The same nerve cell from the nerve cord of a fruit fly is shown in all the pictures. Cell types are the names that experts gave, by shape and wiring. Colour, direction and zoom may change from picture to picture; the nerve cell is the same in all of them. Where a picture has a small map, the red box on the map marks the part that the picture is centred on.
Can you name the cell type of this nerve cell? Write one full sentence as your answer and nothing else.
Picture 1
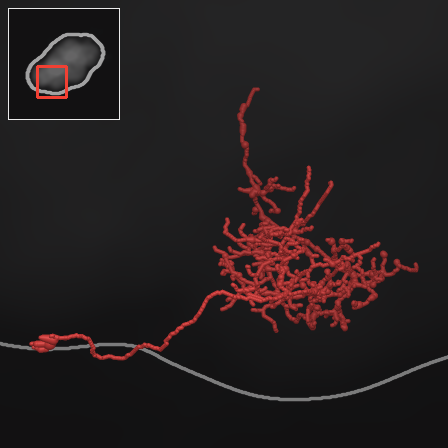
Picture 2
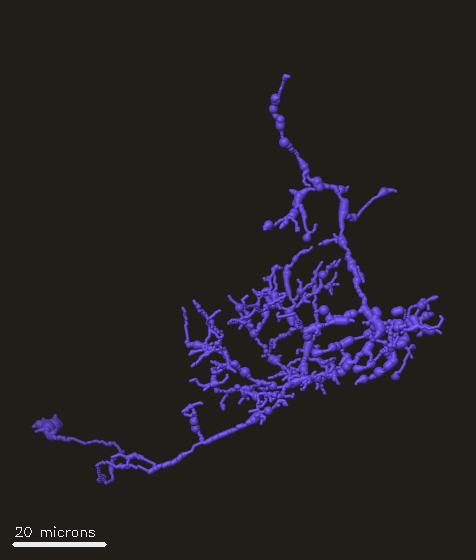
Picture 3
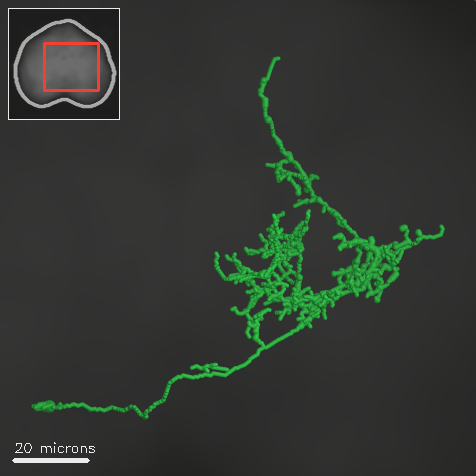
Typed by cell type, the nerve cell is IN13B053.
